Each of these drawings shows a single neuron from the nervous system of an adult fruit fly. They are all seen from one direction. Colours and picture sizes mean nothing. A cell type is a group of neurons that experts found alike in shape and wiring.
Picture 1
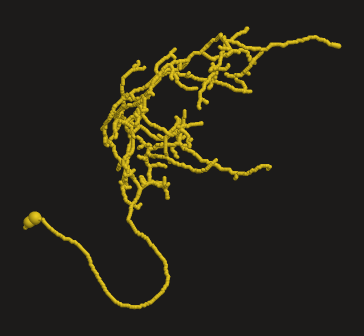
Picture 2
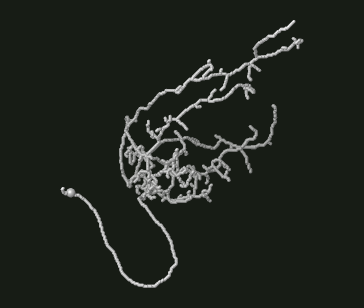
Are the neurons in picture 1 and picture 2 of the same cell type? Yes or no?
no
